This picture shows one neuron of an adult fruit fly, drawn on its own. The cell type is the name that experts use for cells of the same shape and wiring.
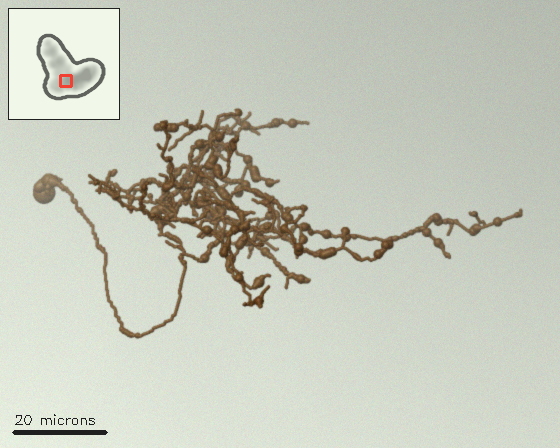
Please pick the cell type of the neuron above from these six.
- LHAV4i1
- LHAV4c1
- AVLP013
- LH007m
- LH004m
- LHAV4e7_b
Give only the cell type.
LHAV4c1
